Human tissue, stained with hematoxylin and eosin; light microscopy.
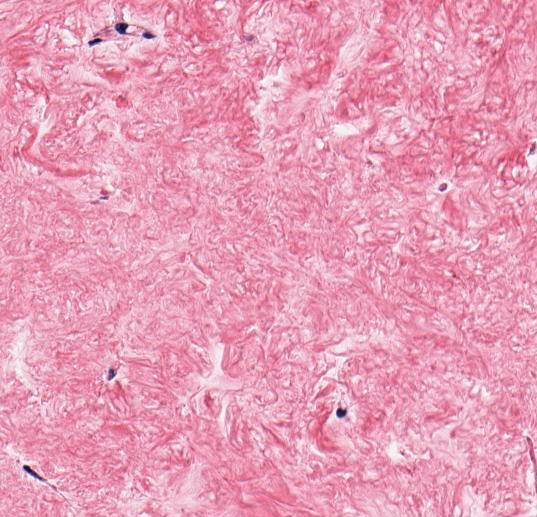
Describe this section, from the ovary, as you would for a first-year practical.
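Almost the whole field consists of pink fibrillar extracellular material. Nuclei are very sparse: only a handful lie widely scattered. They are small and darkly stained, and some, such as those at the top left and bottom left, are elongated. The collagen fibres are wavy and run in haphazard, interlacing directions.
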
